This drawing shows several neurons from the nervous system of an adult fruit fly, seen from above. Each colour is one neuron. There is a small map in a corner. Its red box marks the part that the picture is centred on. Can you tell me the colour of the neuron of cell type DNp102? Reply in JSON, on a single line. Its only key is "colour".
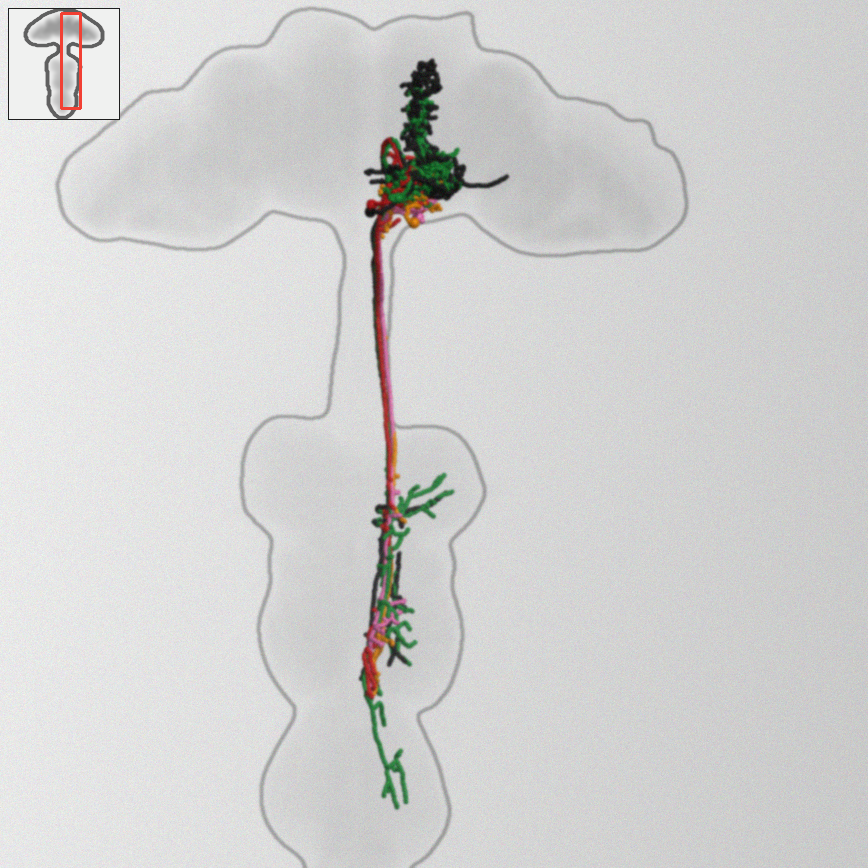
{"colour": "green"}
